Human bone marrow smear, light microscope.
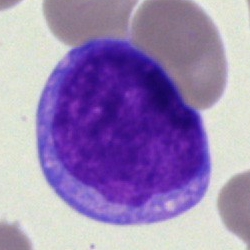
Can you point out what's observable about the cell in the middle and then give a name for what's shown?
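The outline strikes me as smooth and roughly oval. The cytoplasm is blue, with no distinct granules that I can see, though a few small pale spots lie in it along the lower edge. It is a blast.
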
